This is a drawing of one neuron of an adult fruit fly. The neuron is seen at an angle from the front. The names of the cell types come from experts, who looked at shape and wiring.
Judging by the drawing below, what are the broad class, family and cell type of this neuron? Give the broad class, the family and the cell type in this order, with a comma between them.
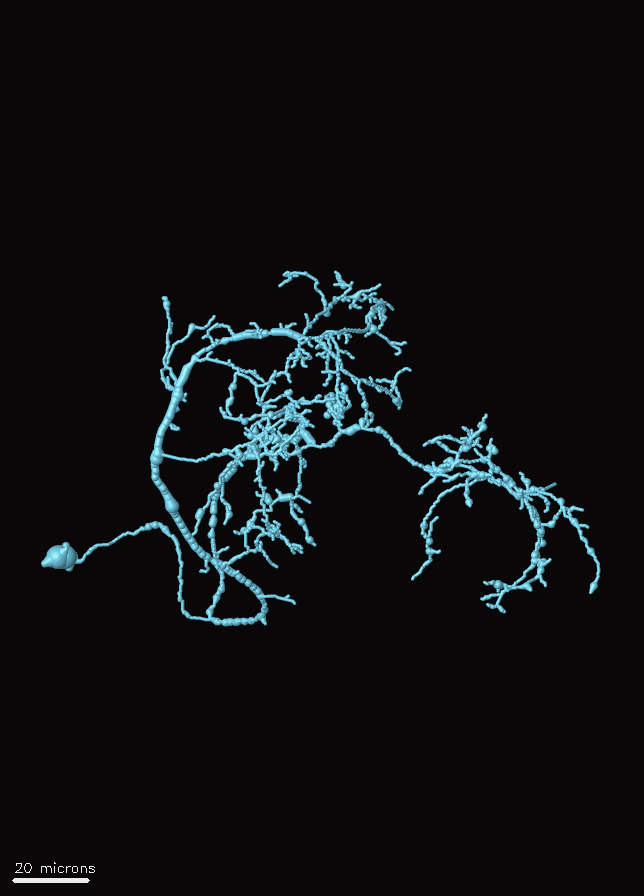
central-brain intrinsic neuron, hemilineage CREl1, CRE049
